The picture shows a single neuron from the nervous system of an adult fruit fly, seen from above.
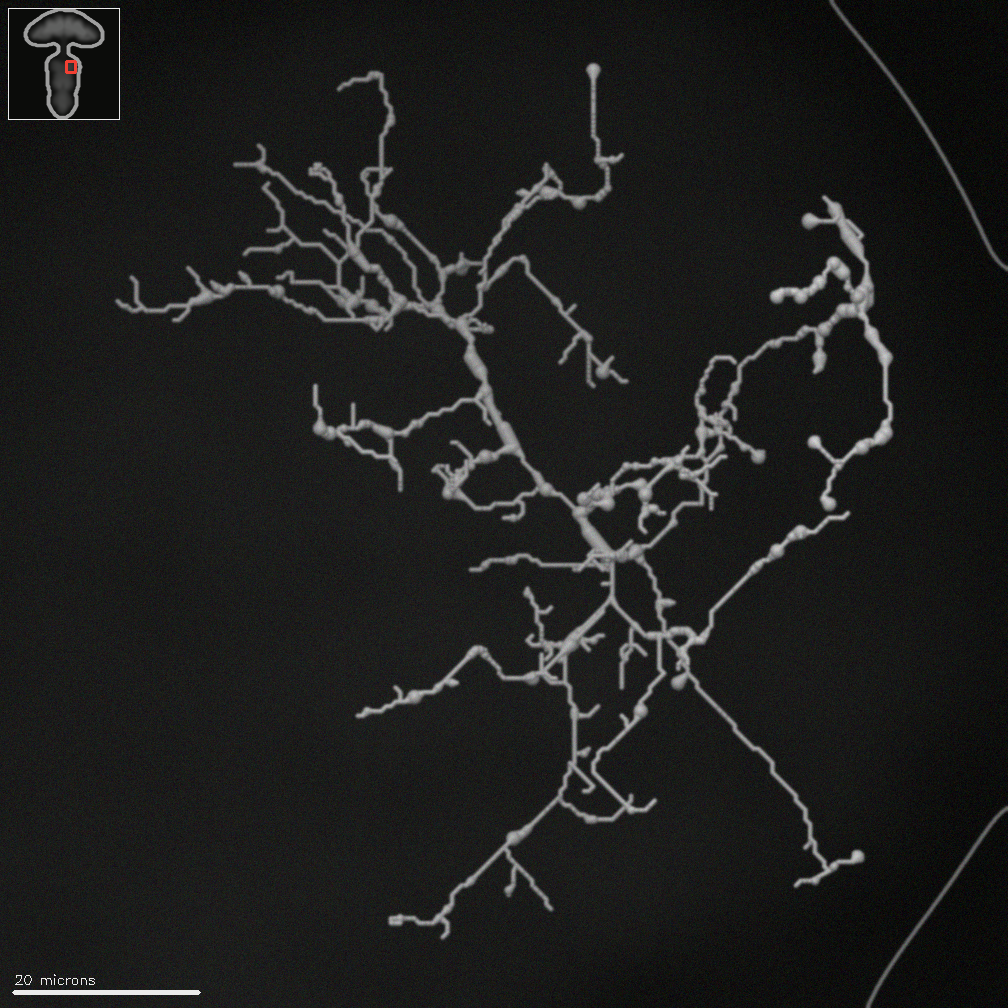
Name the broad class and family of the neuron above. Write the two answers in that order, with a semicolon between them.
nerve-cord intrinsic neuron; hemilineage 20A.22A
